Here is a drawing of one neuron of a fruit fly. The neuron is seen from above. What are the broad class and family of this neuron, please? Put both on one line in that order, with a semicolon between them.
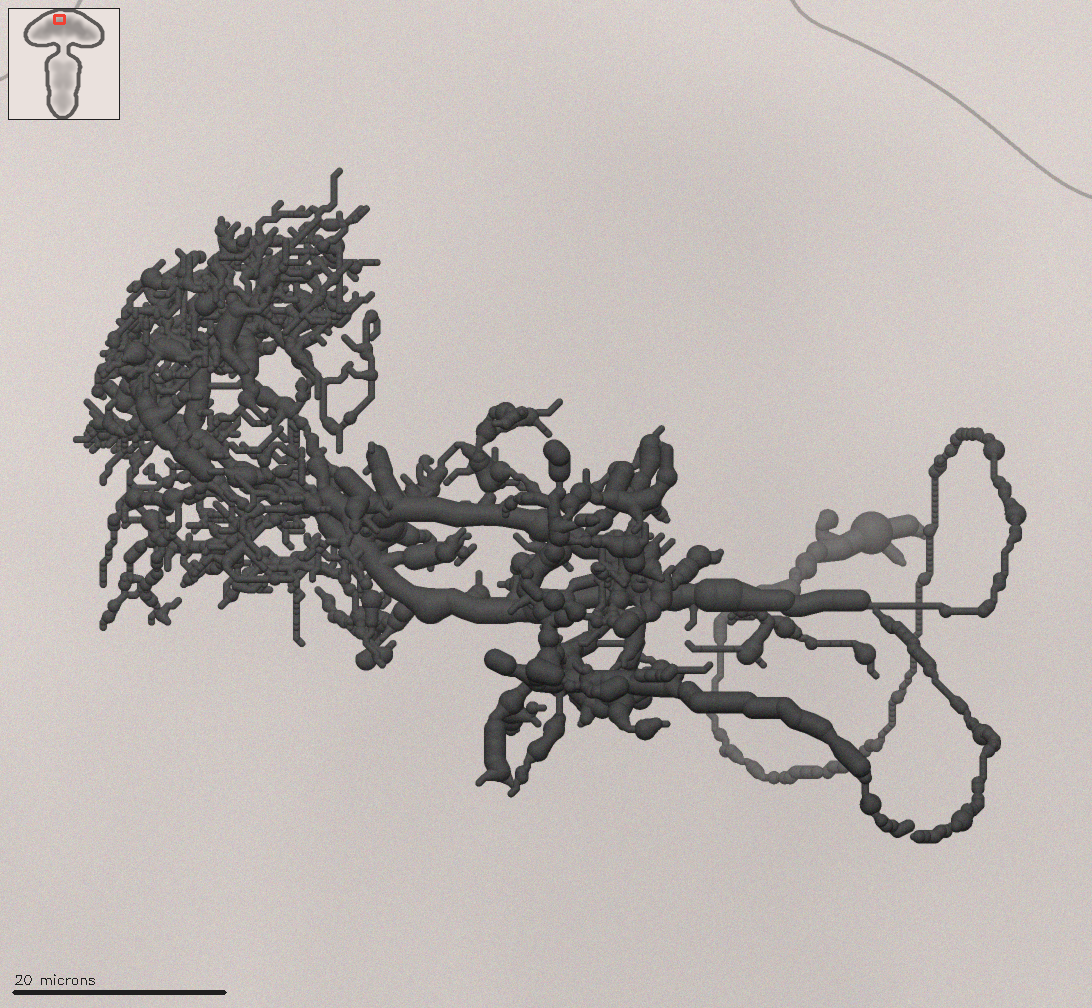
central-brain intrinsic neuron; hemilineage FLAa2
